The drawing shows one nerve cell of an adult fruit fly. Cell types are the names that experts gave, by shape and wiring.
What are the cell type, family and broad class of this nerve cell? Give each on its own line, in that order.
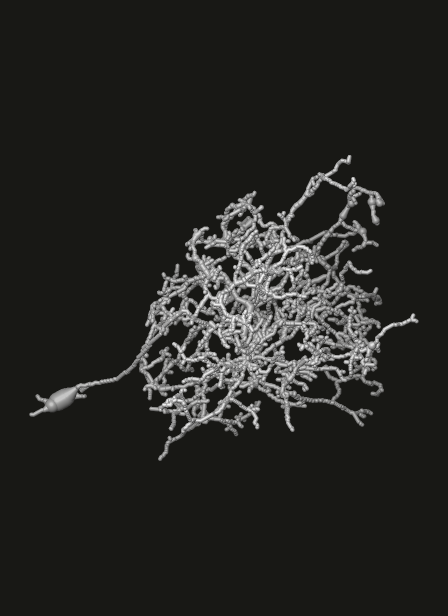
IN21A010
hemilineage 21A
nerve-cord intrinsic neuron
